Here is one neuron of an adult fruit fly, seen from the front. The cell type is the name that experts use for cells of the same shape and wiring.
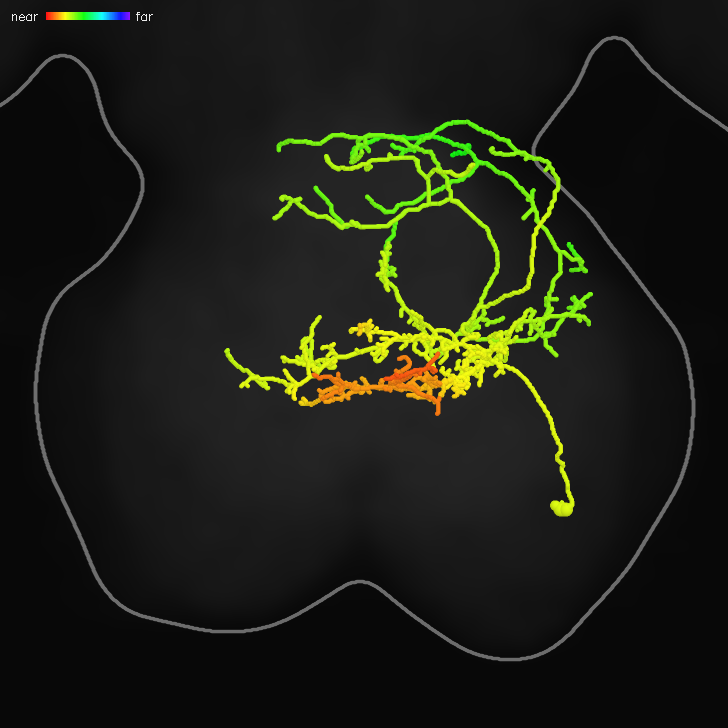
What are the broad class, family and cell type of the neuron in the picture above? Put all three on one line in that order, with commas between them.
nerve-cord intrinsic neuron, hemilineage 12A, TN1a_h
